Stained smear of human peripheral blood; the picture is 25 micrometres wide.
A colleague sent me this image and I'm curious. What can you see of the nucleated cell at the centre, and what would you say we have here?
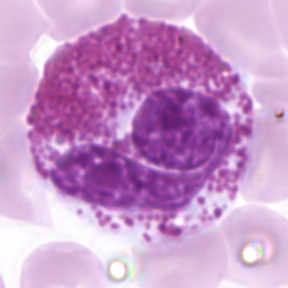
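See how the nucleus divides into two lobes, the rounder one lying on the right side of the cell. Its chromatin is coarsely clumped. Notice too that the granules pack most densely in the upper part of the cell. This is an eosinophil.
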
